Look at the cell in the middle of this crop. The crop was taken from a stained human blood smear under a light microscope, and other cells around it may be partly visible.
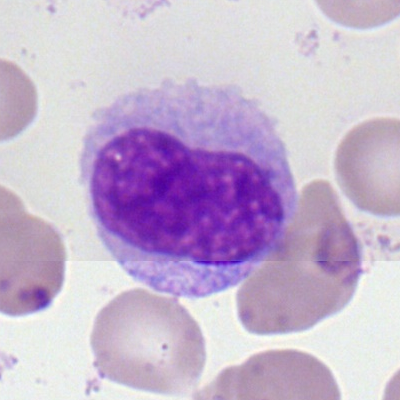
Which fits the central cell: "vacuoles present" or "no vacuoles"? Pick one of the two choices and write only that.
No vacuoles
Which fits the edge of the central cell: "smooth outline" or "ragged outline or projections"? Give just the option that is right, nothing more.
Ragged outline or projections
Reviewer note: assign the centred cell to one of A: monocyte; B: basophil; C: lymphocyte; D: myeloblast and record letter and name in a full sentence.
Seen at the centre of the crop is a monocyte, so option A is correct.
